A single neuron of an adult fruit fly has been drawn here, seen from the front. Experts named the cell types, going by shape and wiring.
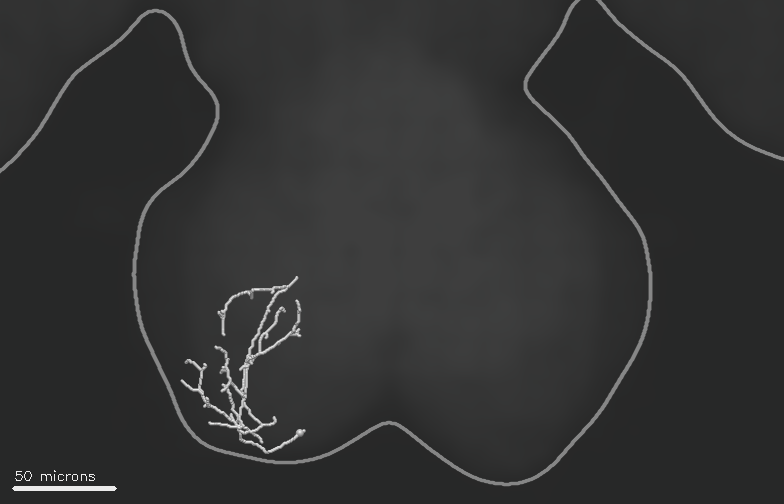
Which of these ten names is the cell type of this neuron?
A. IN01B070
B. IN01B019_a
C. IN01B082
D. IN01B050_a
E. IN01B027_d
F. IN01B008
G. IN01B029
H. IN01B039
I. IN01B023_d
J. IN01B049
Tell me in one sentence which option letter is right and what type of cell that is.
Of all the options, it is C, IN01B082, that is the neuron's cell type.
